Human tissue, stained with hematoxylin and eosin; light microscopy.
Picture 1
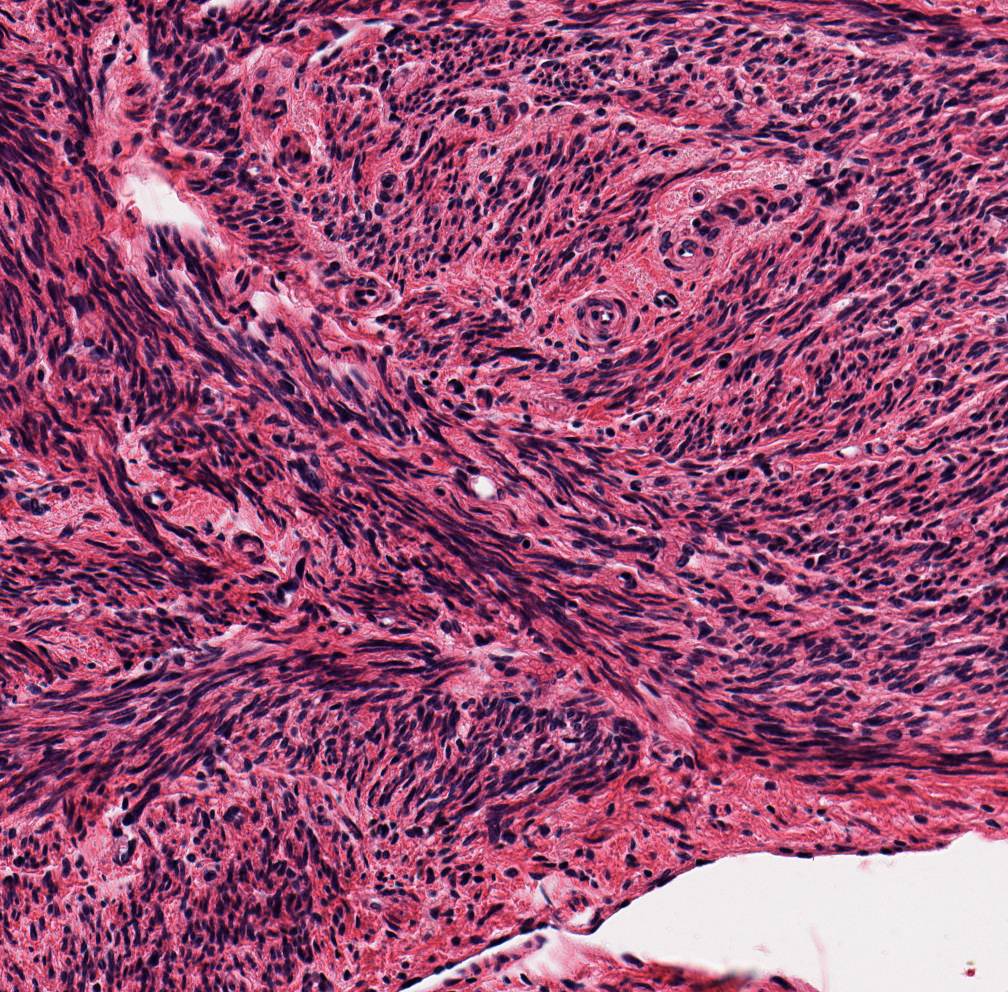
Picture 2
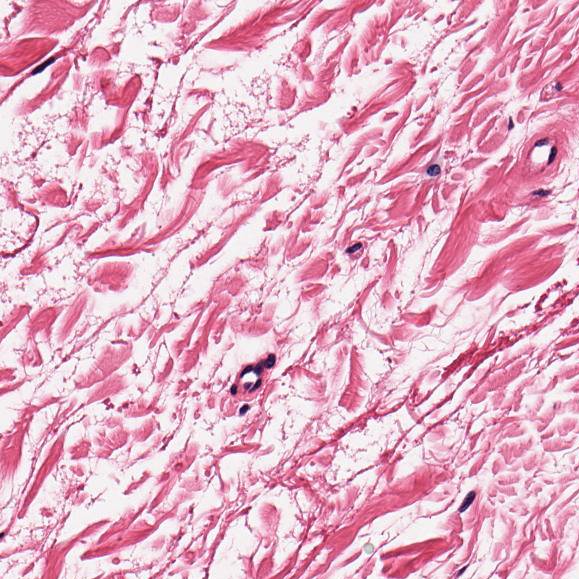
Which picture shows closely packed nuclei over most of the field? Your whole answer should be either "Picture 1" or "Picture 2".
Picture 1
